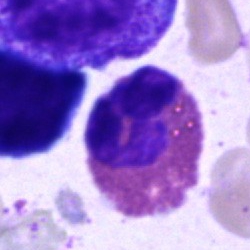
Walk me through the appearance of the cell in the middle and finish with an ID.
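Nucleus toward upper left; nucleoli not visible. Lower right filled by a fair amount of pinkish-violet cytoplasm, a few small bright orange-pink dots standing out in it. Name: eosinophil.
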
